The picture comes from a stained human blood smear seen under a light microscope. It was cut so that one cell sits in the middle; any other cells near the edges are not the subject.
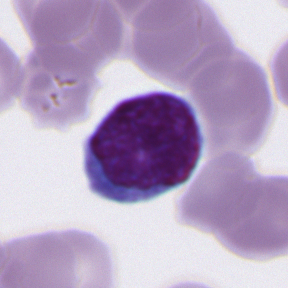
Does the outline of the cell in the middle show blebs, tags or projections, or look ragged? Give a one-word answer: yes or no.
No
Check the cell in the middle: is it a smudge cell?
no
